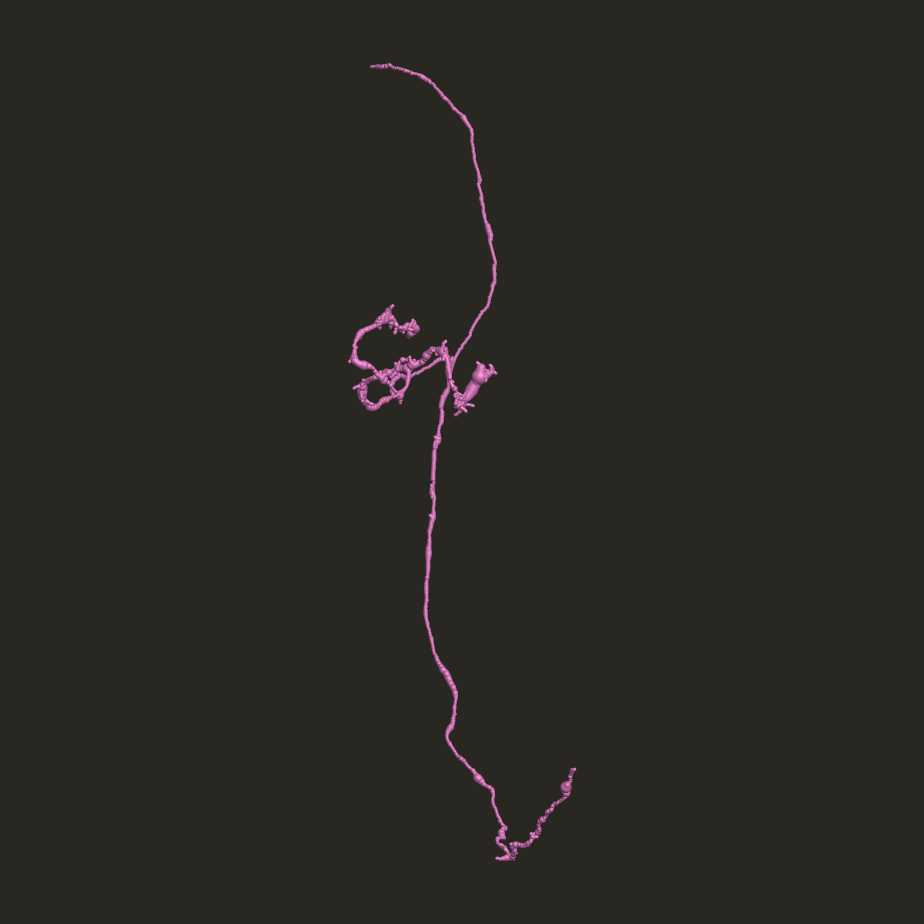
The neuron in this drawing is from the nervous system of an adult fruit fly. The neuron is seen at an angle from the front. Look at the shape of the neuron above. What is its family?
class olfactory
